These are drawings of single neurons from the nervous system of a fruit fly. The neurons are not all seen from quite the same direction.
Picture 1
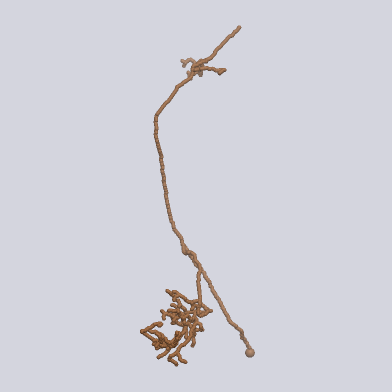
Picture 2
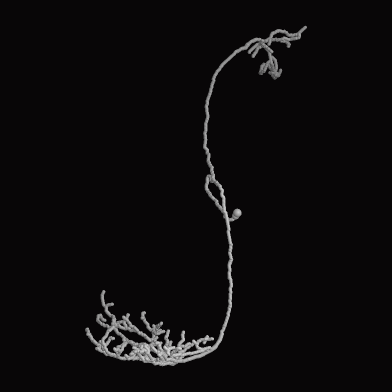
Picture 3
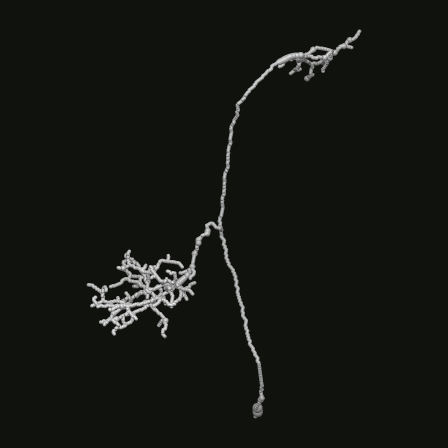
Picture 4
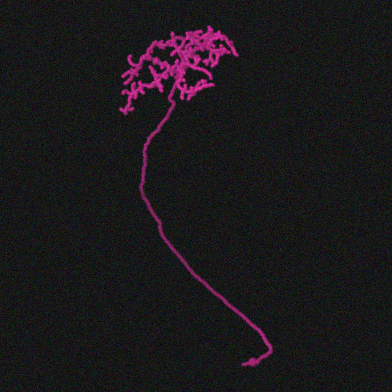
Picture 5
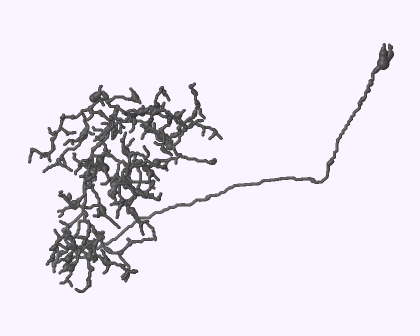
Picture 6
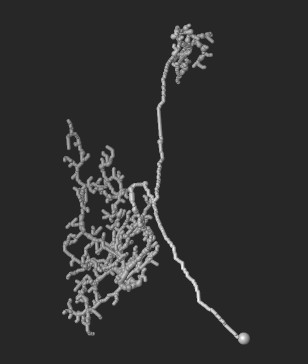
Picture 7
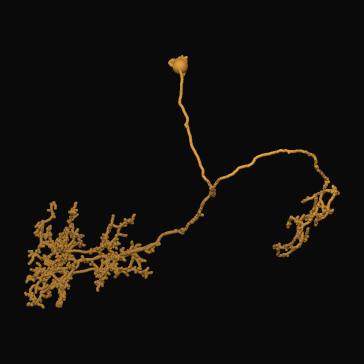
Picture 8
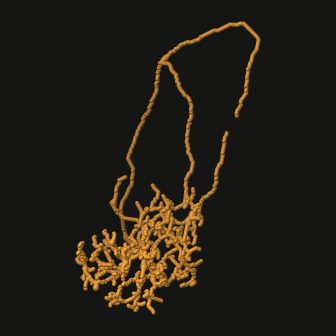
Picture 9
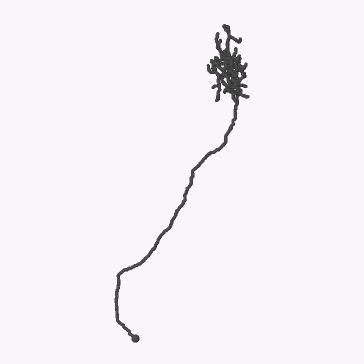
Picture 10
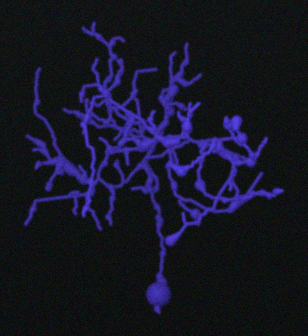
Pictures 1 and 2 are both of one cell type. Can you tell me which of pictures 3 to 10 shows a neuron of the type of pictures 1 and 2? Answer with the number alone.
3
